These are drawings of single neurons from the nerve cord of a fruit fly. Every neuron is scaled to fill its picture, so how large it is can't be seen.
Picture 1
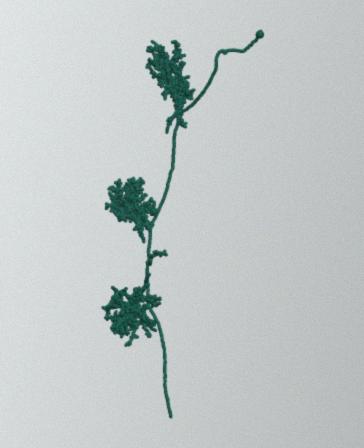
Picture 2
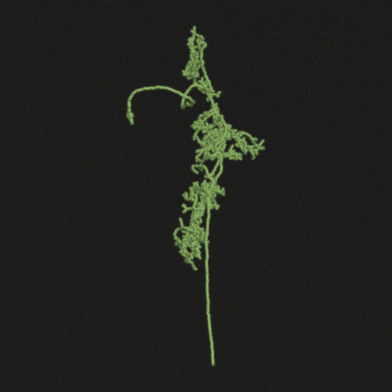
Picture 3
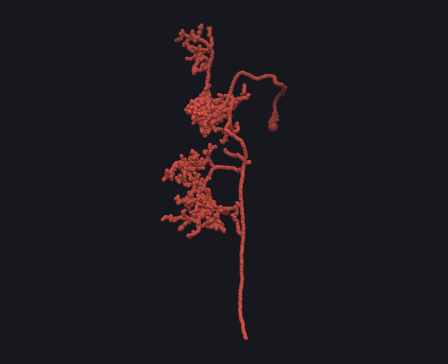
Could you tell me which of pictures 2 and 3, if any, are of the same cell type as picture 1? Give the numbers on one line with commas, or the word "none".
none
